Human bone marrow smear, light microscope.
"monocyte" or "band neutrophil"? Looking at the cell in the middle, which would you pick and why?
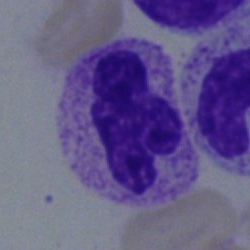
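Band neutrophil, not monocyte. Chromatin dark purple and coarsely clumped.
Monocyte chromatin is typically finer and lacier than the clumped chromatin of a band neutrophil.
Cytoplasm a wide pale lilac rim around the nucleus, with fine purple granules scattered throughout.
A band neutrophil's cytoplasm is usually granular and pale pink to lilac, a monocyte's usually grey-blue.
Nucleus elongated and curved, indented on its right side.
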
